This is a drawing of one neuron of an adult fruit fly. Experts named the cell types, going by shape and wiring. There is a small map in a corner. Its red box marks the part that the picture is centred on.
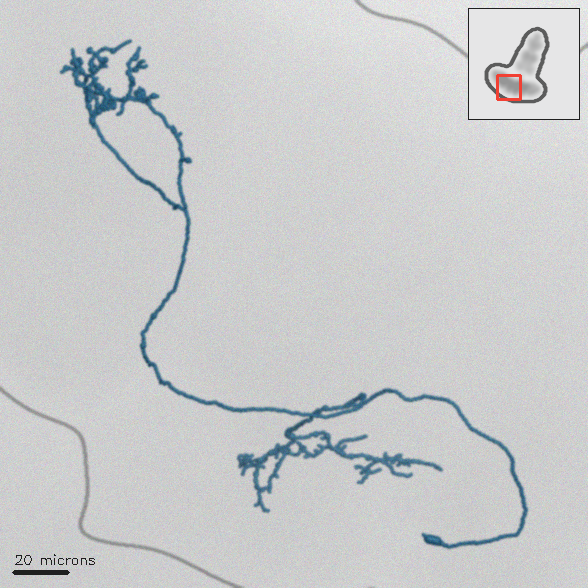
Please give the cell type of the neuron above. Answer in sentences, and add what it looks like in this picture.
Its cell type is mAL4E. Its broad class is central-brain intrinsic neuron. The cell body is at the lower right of the picture. From top to bottom in the picture it spans about 190 microns. The picture shows dozens of branch ends.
